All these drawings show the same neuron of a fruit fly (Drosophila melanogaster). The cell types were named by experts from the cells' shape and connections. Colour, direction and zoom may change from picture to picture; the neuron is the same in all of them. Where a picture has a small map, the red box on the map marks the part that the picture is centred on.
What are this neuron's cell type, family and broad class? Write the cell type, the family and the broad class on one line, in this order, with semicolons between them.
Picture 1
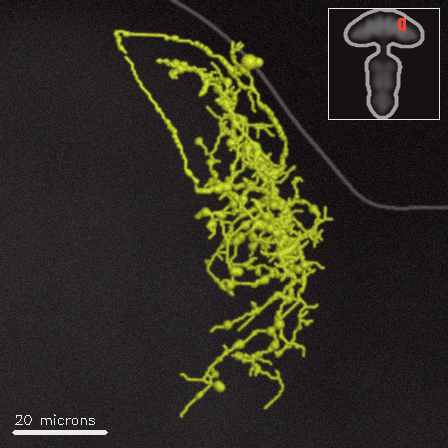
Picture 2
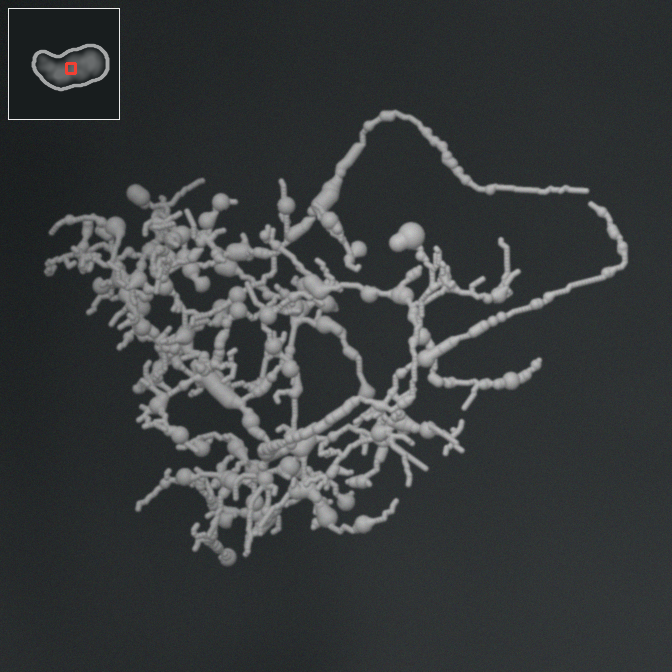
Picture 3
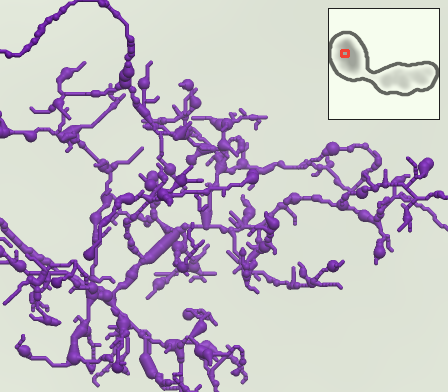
AVLP415; hemilineage VLPa1_lateral; central-brain intrinsic neuron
